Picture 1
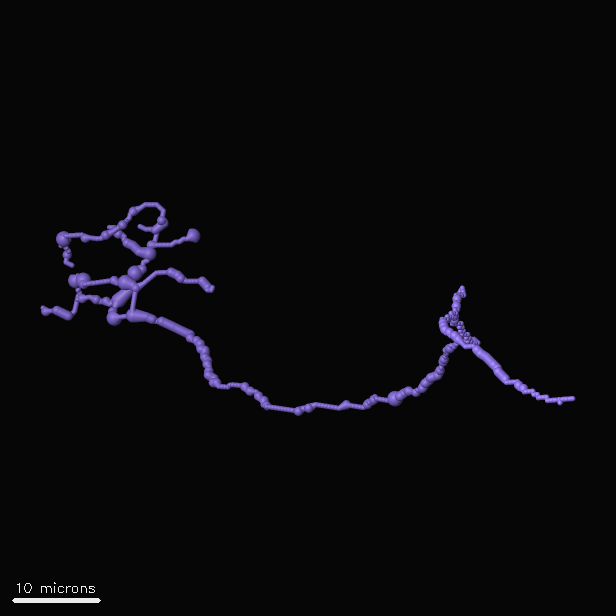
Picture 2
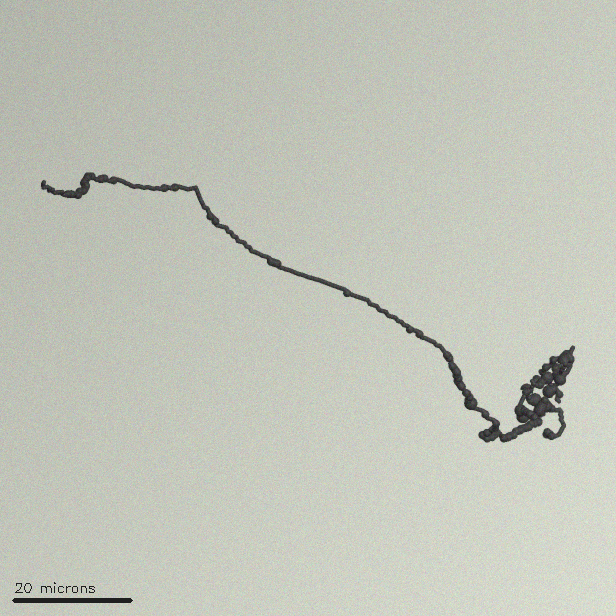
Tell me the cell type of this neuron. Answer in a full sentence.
The cell type is WG1.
